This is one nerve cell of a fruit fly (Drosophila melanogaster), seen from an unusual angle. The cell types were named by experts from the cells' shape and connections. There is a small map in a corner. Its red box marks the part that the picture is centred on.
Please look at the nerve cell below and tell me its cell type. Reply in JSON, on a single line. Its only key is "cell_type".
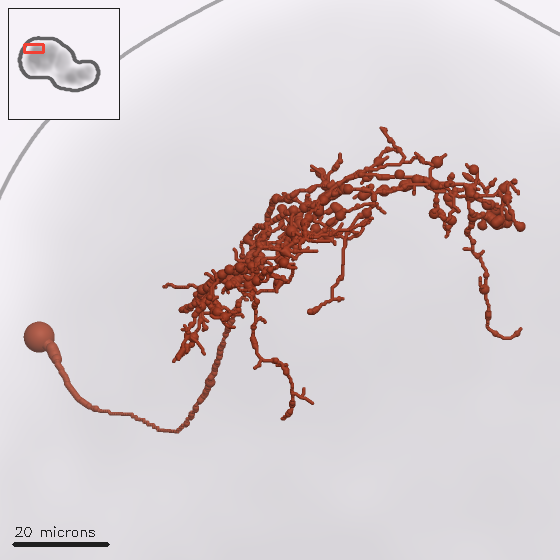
{"cell_type": "SMP002"}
